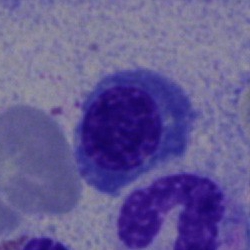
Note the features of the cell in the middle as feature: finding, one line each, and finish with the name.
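Nucleus: off-centre, towards the left side of the cell
Chromatin: coarse and clumped
Cytoplasm: deep blue
Pale spot: small, in the cytoplasm just right of the nucleus
Name: erythroblast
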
